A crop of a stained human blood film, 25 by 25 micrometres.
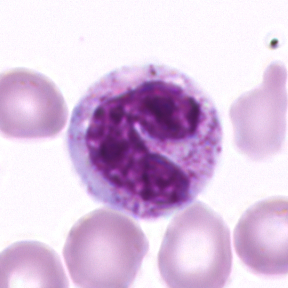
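Band neutrophil in a stained peripheral blood smear, about 13 micrometres across. Its chromatin is coarse, clumped into dark purple patches, and no nucleoli can be seen in the nucleus. The cytoplasm is pale lilac rather than blue, with fine pink-violet granules scattered through it.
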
